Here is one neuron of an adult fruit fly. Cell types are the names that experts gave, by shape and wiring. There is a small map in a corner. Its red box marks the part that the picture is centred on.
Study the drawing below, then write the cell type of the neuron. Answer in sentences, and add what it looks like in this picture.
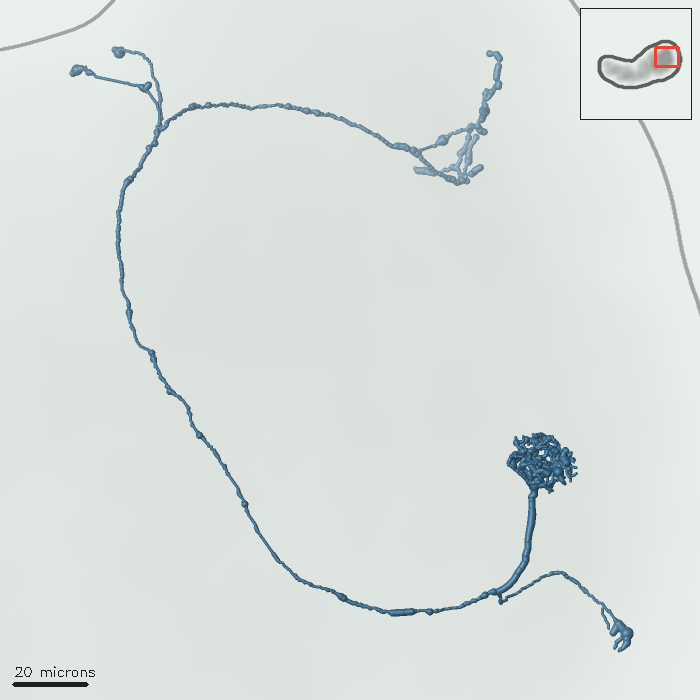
The cell type is DL3_lPN. This is a central-brain intrinsic neuron. The cell body can be seen at the lower right of the picture. From top to bottom in the picture it spans about 170 microns.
